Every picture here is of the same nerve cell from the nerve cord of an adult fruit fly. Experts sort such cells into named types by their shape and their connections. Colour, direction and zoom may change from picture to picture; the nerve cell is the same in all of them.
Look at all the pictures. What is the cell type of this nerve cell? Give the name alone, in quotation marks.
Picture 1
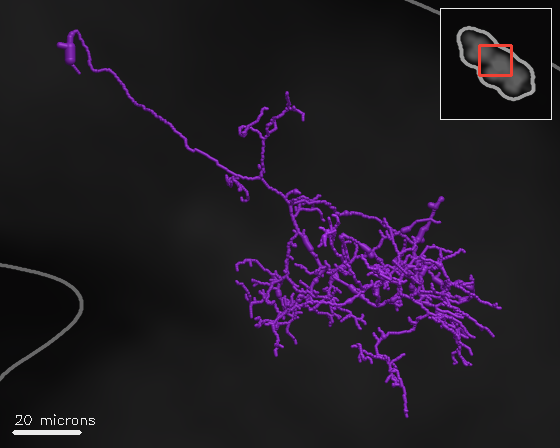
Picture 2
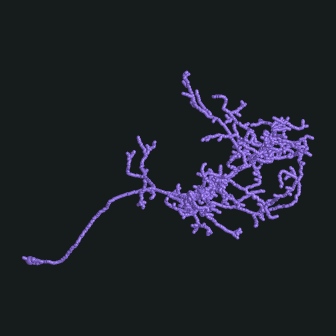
"IN20A.22A017"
